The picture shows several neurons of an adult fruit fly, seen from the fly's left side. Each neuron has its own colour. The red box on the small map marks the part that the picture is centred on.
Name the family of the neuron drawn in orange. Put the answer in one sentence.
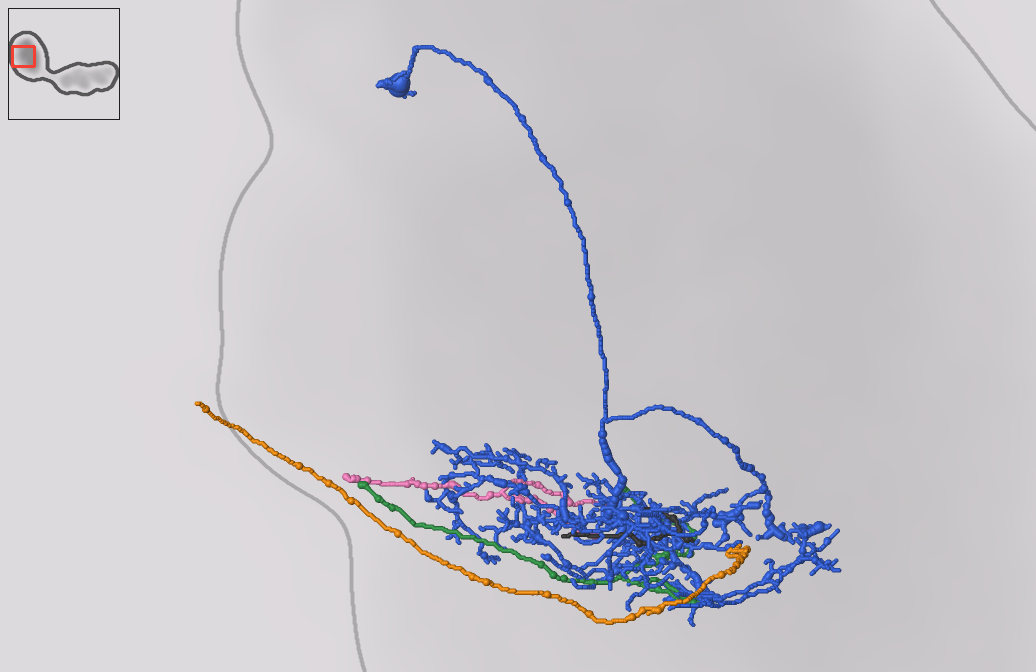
The family is class mechanosensory.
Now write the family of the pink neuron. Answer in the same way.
The family is class mechanosensory.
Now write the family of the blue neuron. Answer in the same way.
The family is hemilineage WEDd1.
